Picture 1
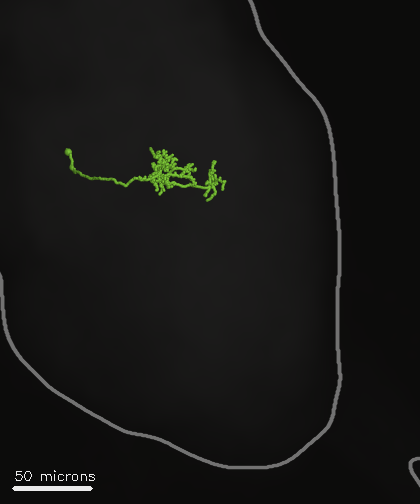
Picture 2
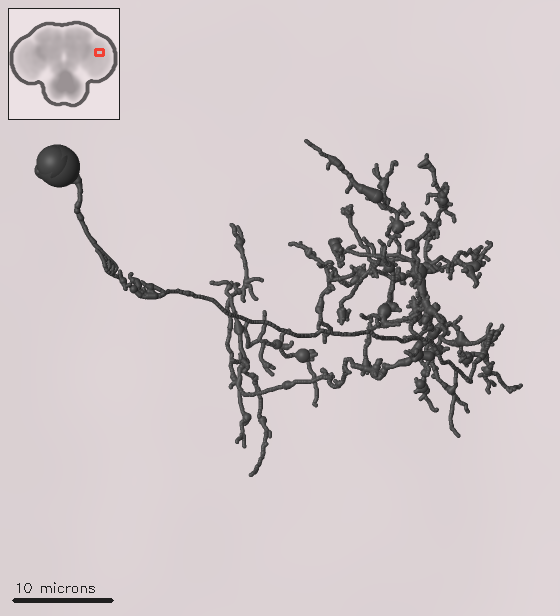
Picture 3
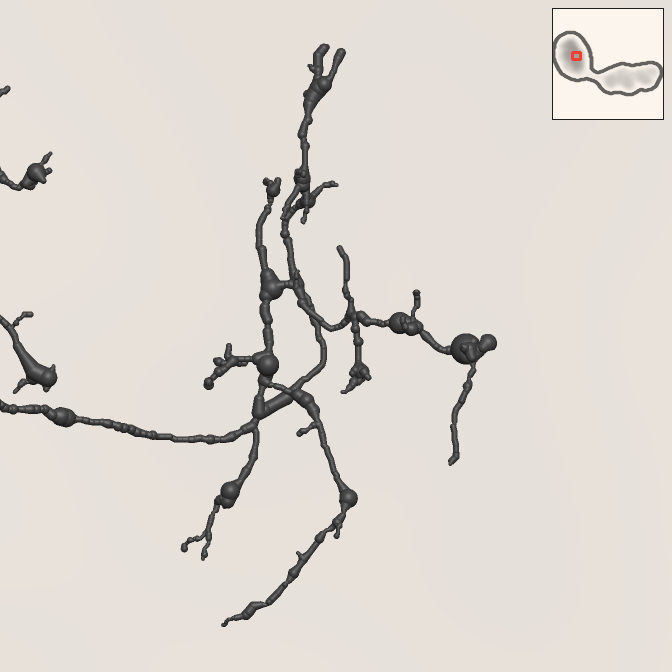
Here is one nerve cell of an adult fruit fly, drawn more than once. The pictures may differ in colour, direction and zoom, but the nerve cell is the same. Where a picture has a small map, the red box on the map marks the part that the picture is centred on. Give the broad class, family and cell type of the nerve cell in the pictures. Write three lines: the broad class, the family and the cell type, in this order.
optic-lobe intrinsic neuron
Mi
Mi10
